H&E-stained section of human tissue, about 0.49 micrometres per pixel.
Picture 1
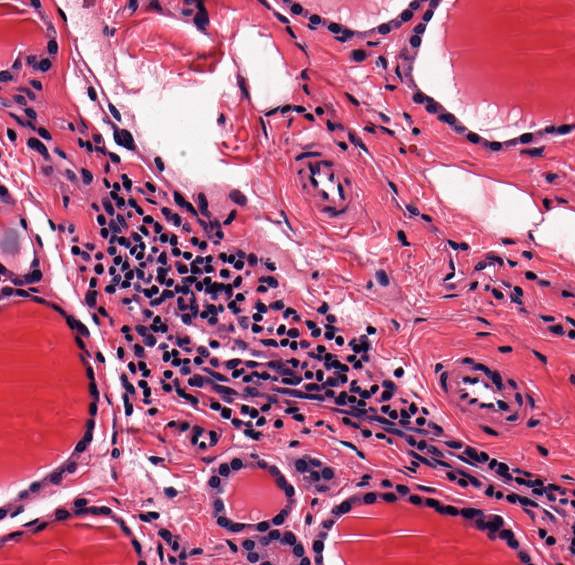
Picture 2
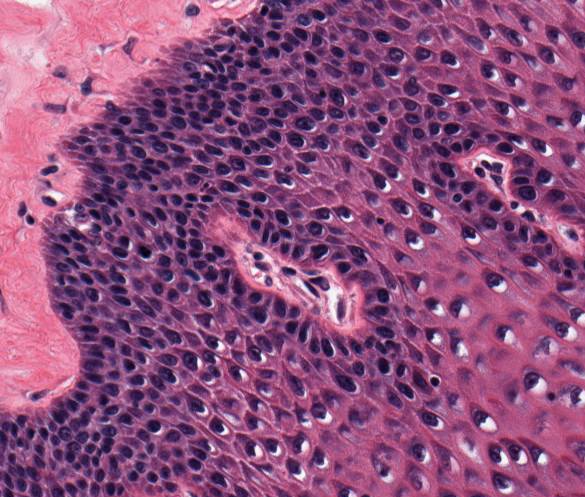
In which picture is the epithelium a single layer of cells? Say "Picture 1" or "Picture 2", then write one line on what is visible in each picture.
Picture 1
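Picture 1: Each follicle is lined by a single layer of flattened to low cuboidal cells with dark round nuclei.
Picture 2: Moving rightward away from the basal layer, the cells become larger, with more pink cytoplasm and more widely spaced nuclei.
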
